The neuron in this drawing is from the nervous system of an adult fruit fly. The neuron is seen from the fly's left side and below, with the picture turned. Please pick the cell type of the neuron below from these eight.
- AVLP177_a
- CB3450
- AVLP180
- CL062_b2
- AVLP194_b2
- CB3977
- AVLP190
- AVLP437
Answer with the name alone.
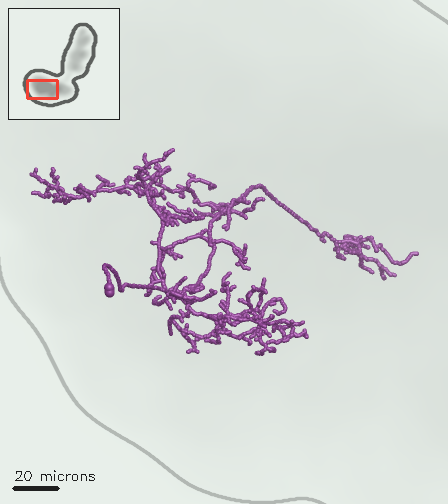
AVLP190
